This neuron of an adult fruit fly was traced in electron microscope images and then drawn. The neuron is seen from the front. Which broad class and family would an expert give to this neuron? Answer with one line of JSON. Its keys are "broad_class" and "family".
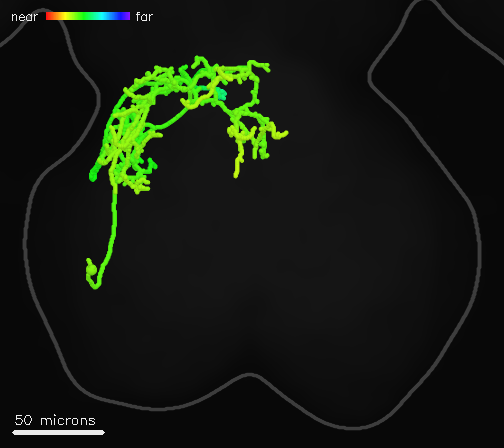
{"broad_class": "nerve-cord intrinsic neuron", "family": "hemilineage 08A"}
